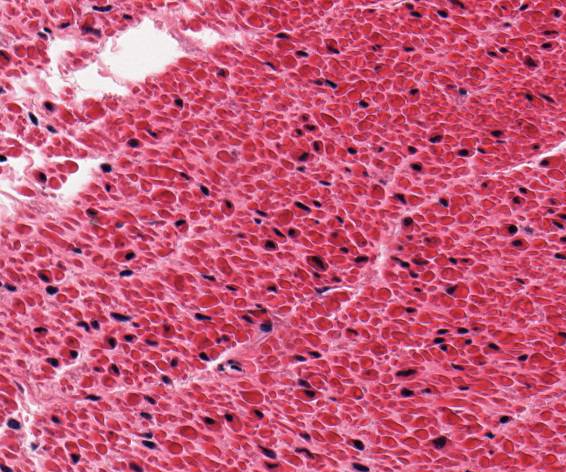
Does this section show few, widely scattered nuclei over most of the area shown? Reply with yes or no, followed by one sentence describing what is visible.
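No. The field is filled by densely packed eosinophilic smooth muscle cells cut in cross-section, appearing as round to polygonal profiles.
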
